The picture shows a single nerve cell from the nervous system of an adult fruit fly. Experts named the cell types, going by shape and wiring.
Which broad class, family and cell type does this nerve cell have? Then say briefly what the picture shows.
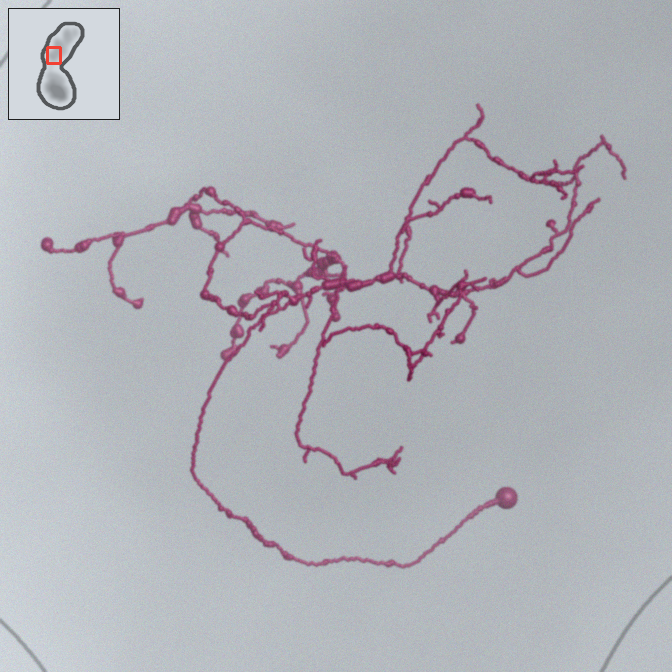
This is a nerve-cord intrinsic neuron. Its family is hemilineage 09A. It is of cell type IN09A076. Its cell body lies at the lower right of the picture. Dozens of branch ends can be seen.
